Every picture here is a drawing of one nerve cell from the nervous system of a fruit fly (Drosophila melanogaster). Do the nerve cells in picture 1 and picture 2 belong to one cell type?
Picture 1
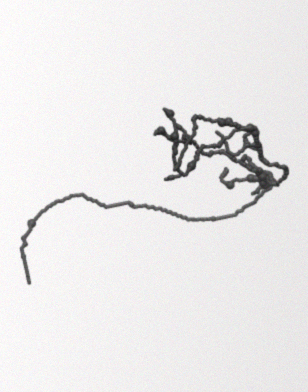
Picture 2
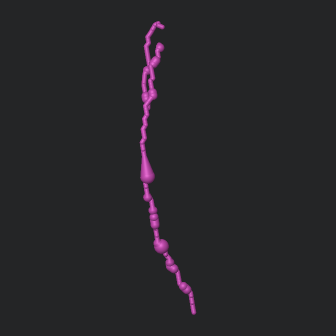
no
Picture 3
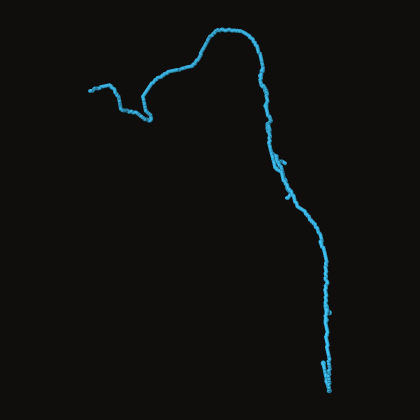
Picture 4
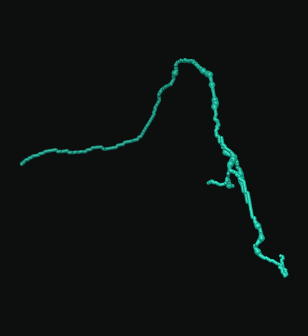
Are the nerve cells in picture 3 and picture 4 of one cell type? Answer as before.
yes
